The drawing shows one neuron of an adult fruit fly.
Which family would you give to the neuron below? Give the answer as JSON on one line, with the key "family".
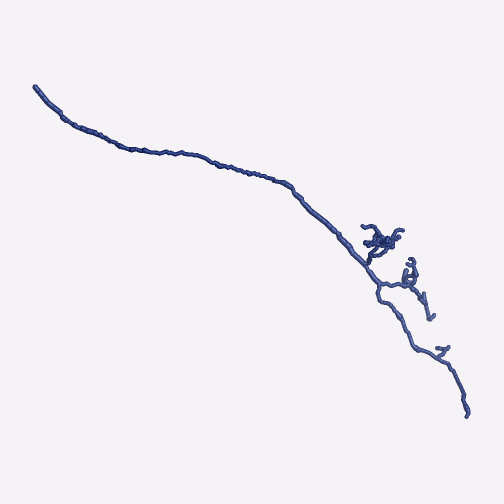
{"family": "class mechanosensory tactile"}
